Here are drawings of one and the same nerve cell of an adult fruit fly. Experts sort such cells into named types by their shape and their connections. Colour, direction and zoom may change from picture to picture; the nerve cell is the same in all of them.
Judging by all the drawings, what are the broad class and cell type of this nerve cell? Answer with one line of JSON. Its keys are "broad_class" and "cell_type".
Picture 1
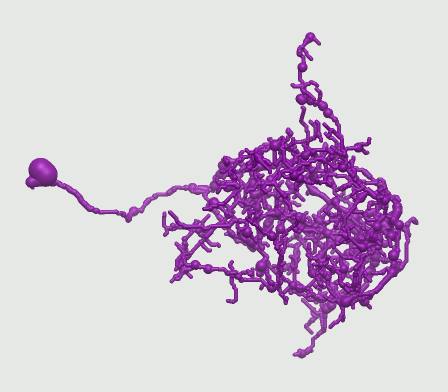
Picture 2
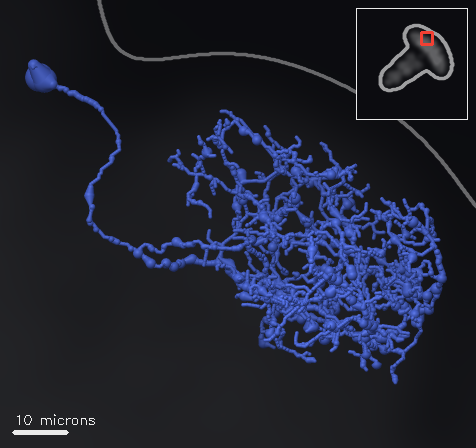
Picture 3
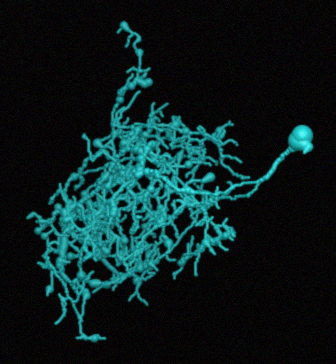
{"broad_class": "central-brain intrinsic neuron", "cell_type": "AVLP401"}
